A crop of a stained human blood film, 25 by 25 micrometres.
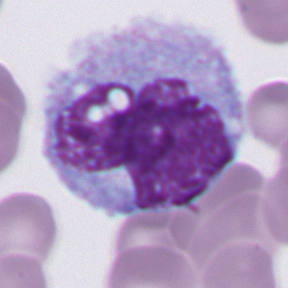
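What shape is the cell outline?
Roughly round, with a softly frayed edge.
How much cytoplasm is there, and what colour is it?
It is abundant and pale greyish-lilac.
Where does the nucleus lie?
Toward the lower part of the cell, leaving a wider band of cytoplasm above it; two small clear round vacuoles lie at its upper left.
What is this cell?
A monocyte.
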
